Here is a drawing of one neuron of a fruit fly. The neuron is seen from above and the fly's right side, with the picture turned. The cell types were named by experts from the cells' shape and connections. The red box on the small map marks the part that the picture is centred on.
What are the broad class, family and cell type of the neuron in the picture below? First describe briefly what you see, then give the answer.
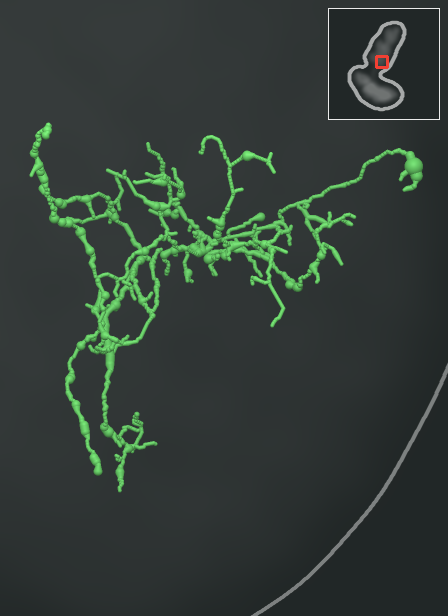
It lies in the nerve cord. The cell body is at the upper right of the picture. Dozens of branch ends can be seen. It is a nerve-cord intrinsic neuron. The family is hemilineage 20A.22A. It is of cell type IN20A.22A071.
